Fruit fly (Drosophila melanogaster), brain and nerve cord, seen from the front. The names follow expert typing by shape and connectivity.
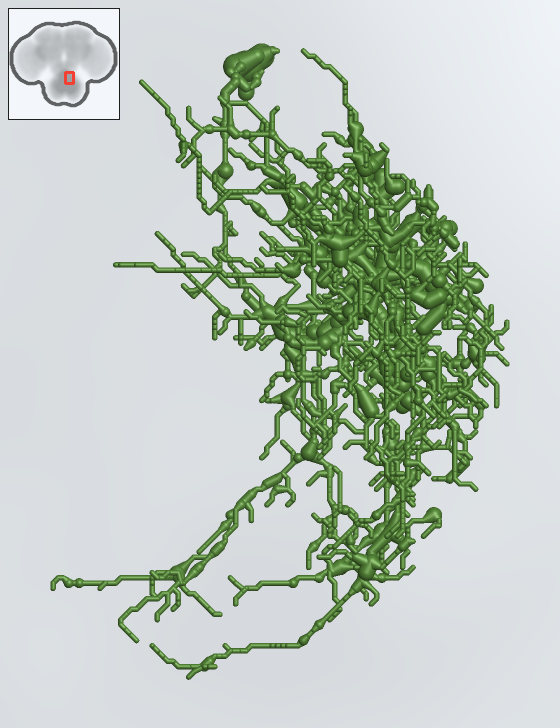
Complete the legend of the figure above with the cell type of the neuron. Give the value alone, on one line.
INXXX348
